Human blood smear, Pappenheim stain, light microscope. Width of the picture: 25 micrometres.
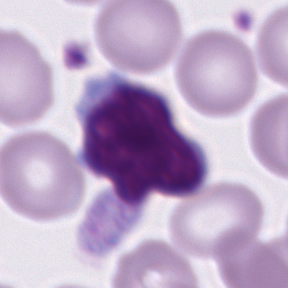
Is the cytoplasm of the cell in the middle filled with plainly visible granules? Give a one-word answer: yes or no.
No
